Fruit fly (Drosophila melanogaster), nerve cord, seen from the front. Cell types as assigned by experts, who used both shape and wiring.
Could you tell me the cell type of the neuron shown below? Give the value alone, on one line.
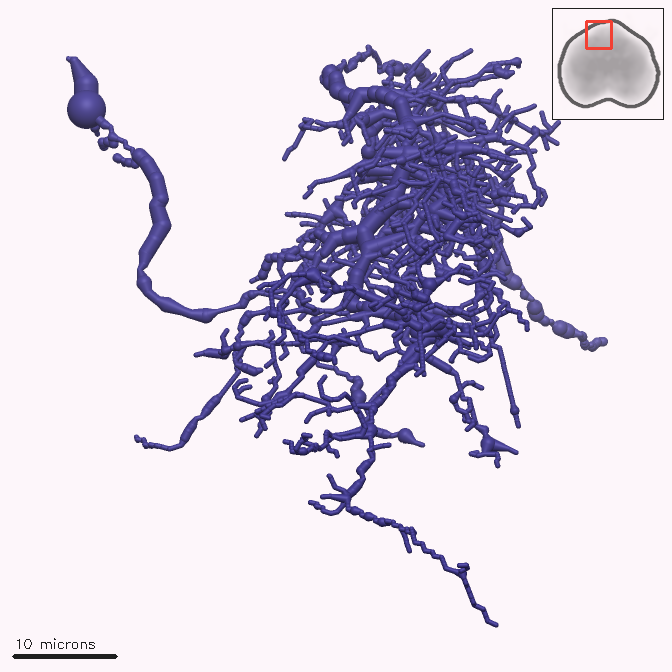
MNad05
